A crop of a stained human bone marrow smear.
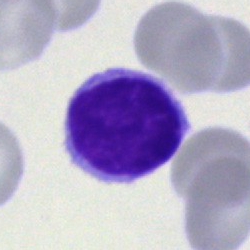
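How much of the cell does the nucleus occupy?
Nearly the whole cell.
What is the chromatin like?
Dense and dark purple, with no nucleoli visible.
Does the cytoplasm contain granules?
No granules are seen.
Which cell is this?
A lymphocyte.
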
